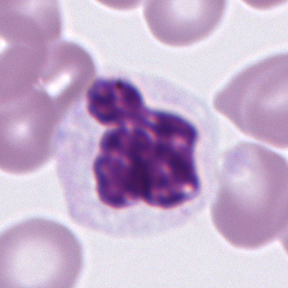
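Segmented neutrophil, the cell in the middle of this stained blood smear. Its outline, as far as I can see, is round and smooth. The chromatin looks dark purple and coarsely clumped, with paler streaks between the clumps. Around the nucleus lies a broad rim of very pale, almost colourless cytoplasm, dusted with fine, faint lilac granules.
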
